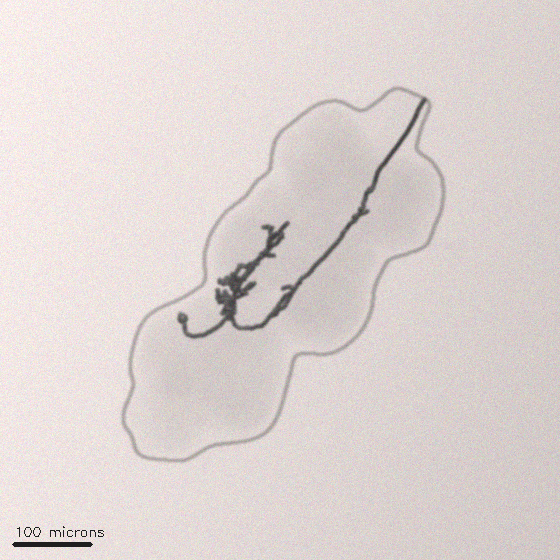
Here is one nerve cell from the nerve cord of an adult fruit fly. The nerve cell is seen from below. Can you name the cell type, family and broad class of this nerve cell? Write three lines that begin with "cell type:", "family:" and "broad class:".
cell type: AN07B089
family: hemilineage 07B
broad class: ascending neuron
